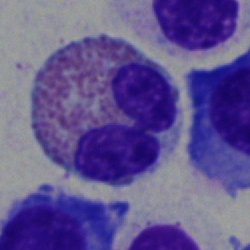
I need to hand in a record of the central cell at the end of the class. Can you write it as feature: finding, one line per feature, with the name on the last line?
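Granules: pink-red, held in the cytoplasm
Chromatin: dark purple, condensed
Lobes: toward the right and lower side of the cell
Contour: round and smooth
Cell: eosinophil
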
